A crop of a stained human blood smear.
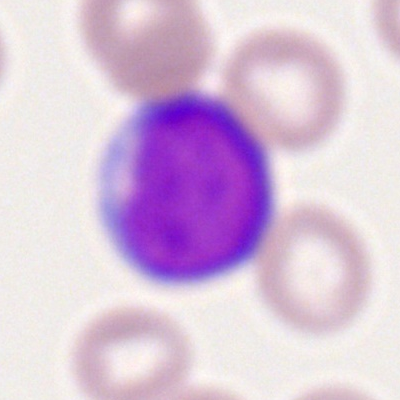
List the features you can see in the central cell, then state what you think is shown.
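The cell has a roughly round, smooth outline. Its nucleus occupies most of the cell and leaves only a narrow band of cytoplasm, which is widest on the left side. This cytoplasm is stained blue. The cell is a myeloblast.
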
